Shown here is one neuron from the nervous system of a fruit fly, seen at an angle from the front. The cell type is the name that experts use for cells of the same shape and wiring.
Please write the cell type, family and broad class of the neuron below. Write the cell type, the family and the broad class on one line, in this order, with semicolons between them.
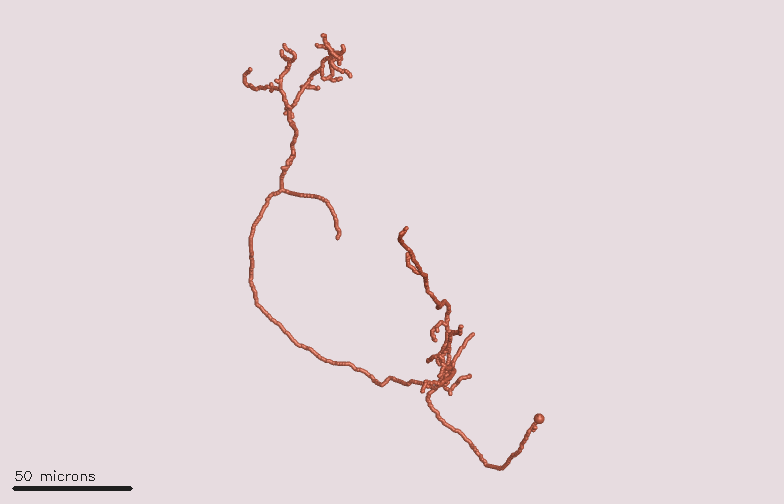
GNG339; hemilineage LB19; central-brain intrinsic neuron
